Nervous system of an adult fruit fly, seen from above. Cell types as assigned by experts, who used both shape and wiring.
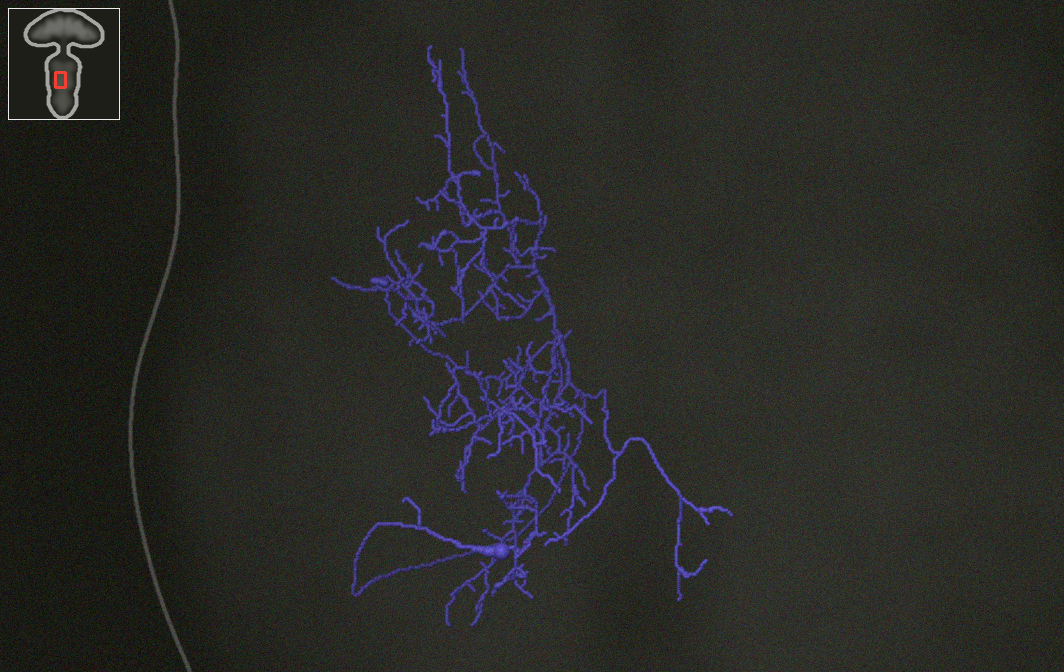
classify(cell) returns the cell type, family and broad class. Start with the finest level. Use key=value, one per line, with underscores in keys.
cell_type=IN11A031
family=hemilineage 11A
broad_class=nerve-cord intrinsic neuron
